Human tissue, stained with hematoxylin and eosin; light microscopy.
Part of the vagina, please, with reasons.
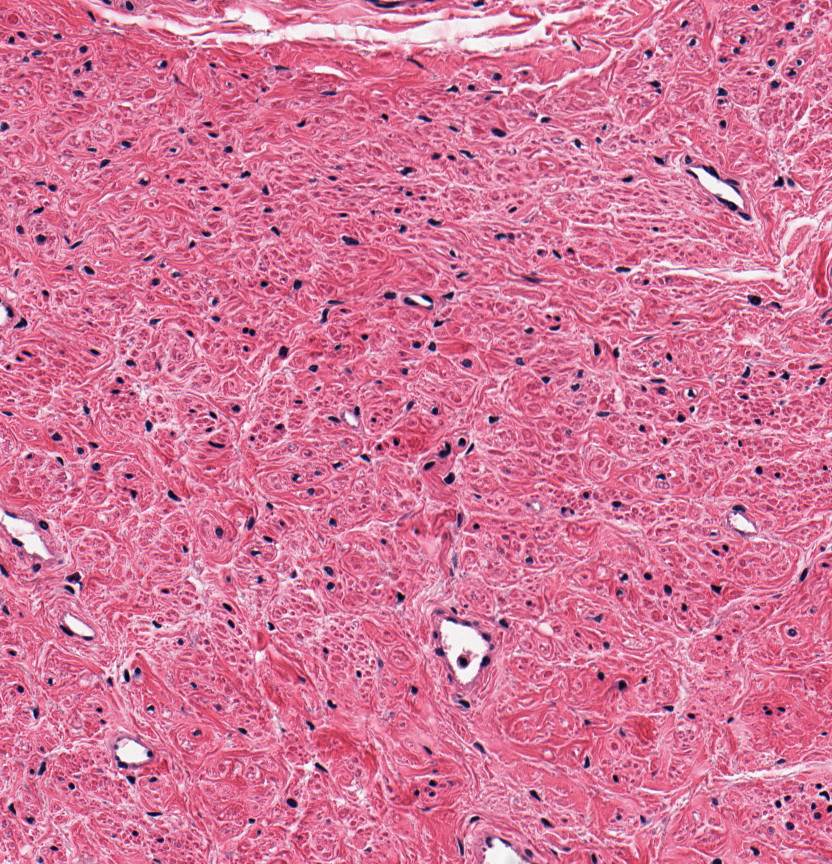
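Answer: smooth muscle, whose interlacing bundles fill the whole field and are cut in varying planes.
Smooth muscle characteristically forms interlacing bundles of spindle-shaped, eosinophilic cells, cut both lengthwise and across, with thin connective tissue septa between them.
Many cells are cut transversely, appearing as small rounded pink profiles packed within the bundles. Their cytoplasm stains a strong pink, and thin pale strands of connective tissue separate the bundles.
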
